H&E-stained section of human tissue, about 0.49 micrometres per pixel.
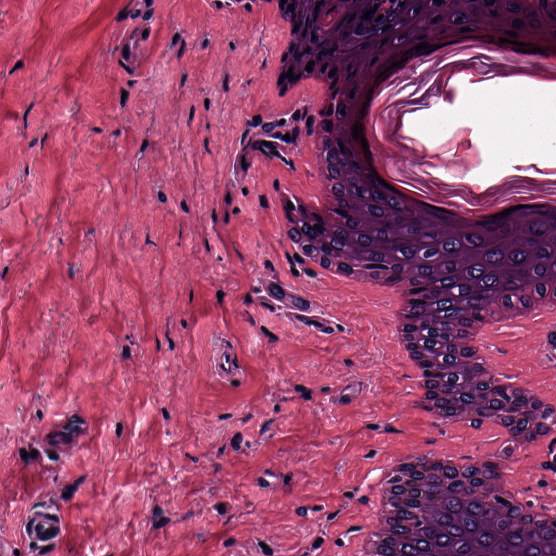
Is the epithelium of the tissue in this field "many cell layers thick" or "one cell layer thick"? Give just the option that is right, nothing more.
Many cell layers thick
